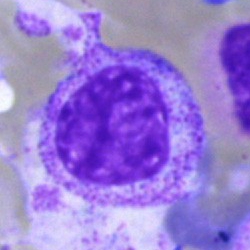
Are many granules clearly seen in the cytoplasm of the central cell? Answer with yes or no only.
Yes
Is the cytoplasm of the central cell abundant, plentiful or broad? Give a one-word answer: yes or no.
No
